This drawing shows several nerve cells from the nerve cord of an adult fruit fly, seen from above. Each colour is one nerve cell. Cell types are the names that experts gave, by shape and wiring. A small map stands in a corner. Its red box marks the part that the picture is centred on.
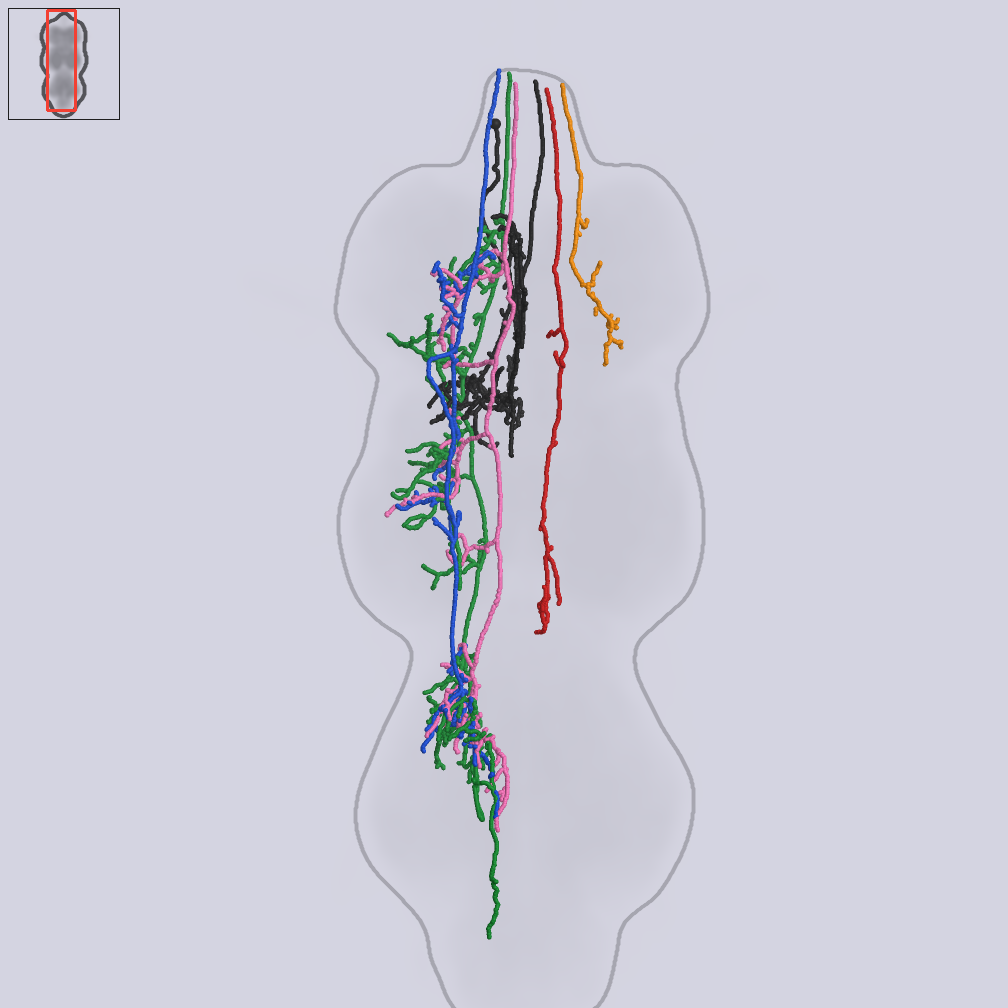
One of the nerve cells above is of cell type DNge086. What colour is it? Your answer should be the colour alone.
orange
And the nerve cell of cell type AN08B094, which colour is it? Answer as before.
black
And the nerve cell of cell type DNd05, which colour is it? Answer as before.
green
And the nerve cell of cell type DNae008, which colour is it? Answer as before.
pink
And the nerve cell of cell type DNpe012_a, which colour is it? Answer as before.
red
